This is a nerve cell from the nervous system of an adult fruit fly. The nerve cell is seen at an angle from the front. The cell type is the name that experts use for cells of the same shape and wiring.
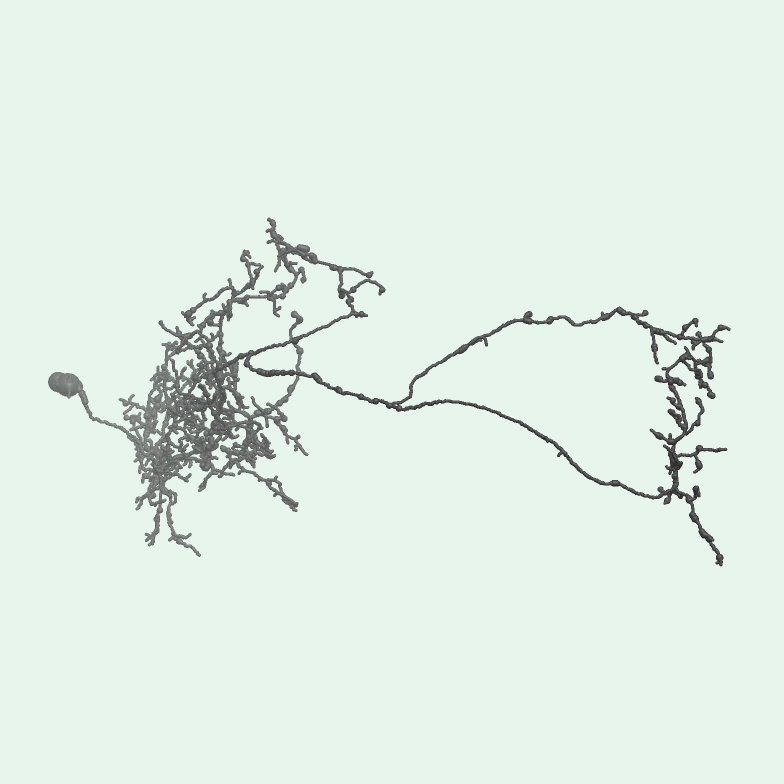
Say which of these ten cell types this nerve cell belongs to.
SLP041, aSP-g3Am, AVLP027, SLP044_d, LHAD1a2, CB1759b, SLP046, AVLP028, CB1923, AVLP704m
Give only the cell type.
aSP-g3Am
